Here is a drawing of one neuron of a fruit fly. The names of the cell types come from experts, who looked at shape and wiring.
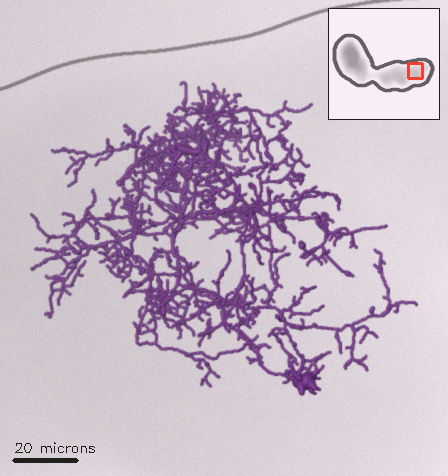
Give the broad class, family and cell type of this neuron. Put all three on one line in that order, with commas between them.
nerve-cord intrinsic neuron, hemilineage 16B, IN16B036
